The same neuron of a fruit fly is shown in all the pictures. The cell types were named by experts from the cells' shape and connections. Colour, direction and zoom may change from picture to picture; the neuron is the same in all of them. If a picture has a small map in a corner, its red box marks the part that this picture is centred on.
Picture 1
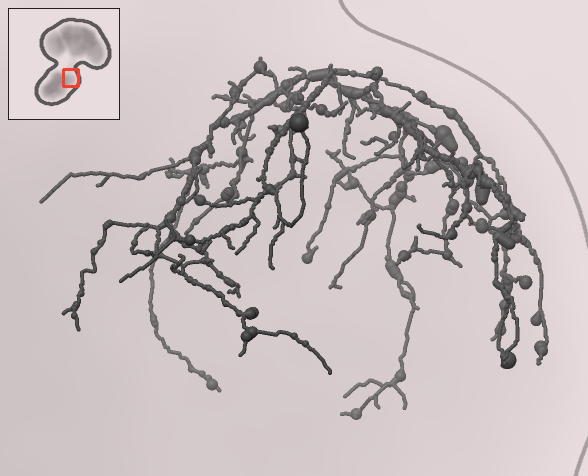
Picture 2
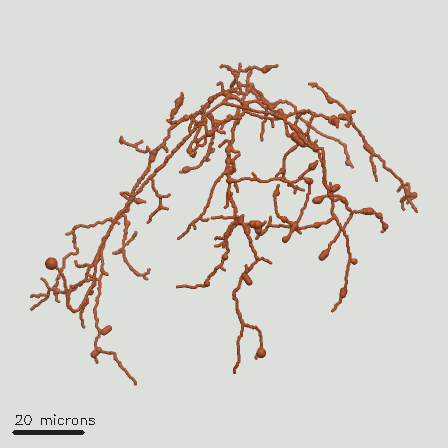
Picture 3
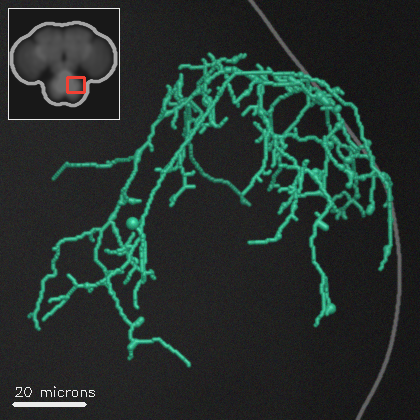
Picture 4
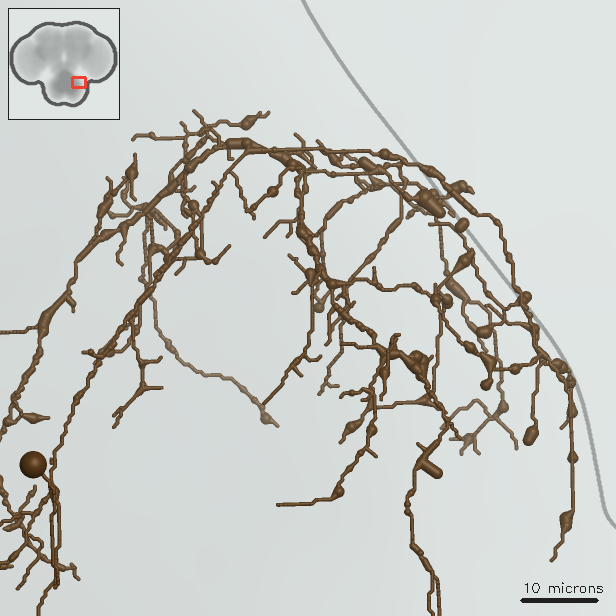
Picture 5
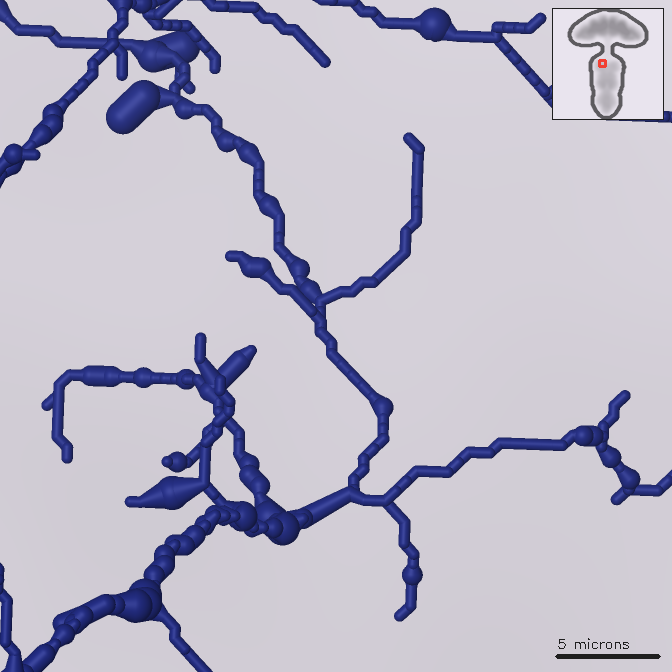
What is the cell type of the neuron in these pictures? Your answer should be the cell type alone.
IN08A030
